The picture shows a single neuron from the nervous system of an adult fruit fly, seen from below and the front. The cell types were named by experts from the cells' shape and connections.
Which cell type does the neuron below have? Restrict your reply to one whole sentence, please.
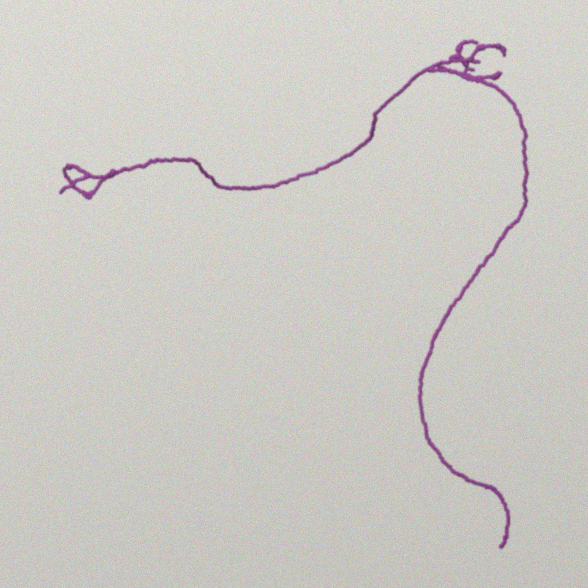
So far as cell type goes, this neuron is ORN_VA4.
